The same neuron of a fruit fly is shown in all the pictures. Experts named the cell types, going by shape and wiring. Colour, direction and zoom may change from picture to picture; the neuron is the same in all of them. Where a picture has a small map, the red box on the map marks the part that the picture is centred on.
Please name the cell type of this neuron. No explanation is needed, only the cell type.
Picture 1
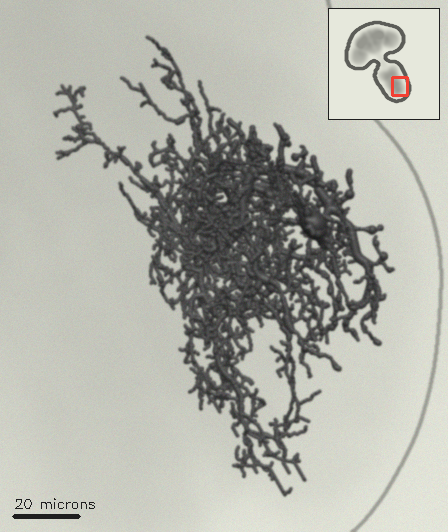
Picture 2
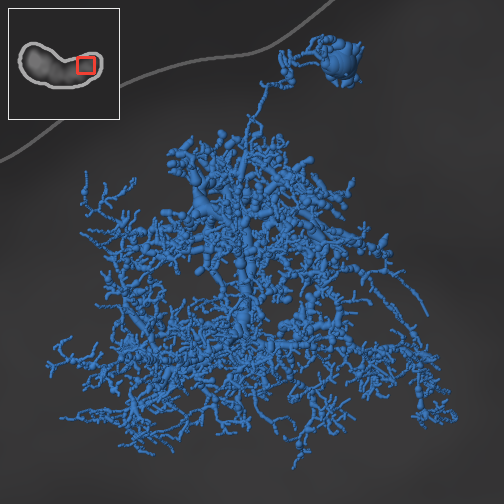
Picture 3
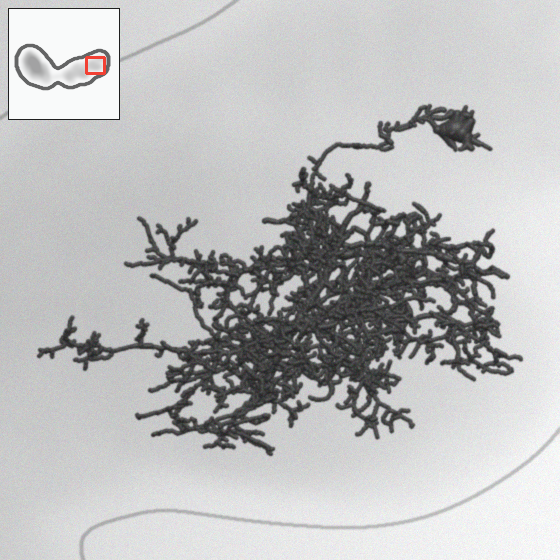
IN19A004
